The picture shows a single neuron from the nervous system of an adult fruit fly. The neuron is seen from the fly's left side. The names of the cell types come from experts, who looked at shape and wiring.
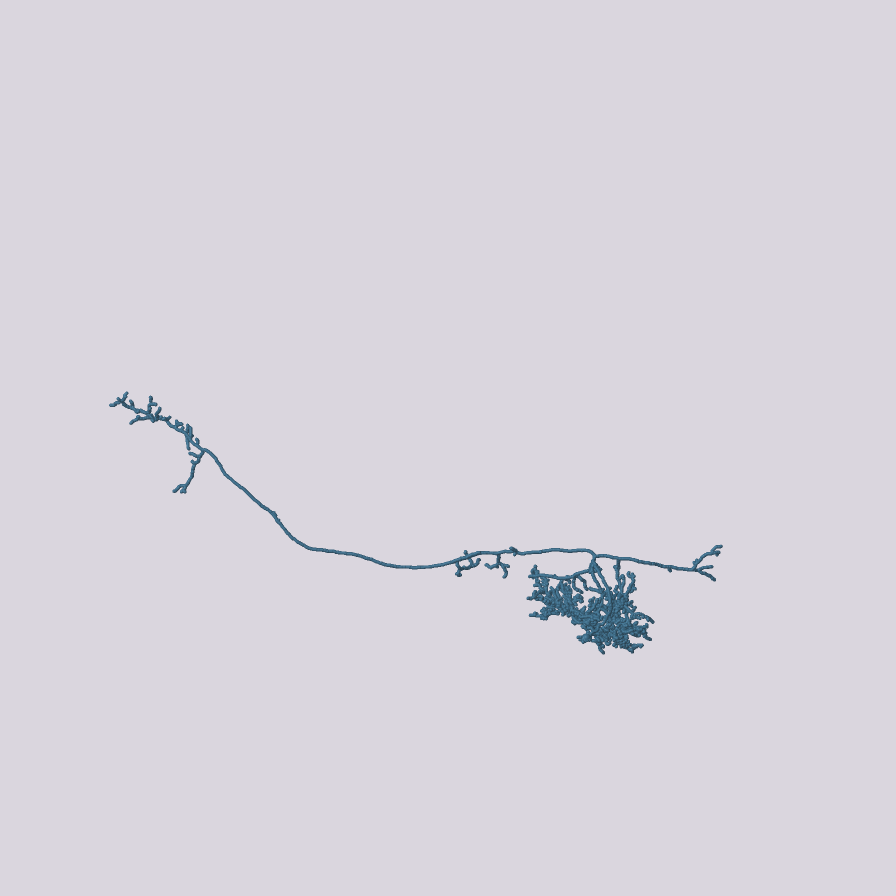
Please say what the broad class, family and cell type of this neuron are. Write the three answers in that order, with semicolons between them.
ascending neuron; hemilineage 06B; AN06B007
